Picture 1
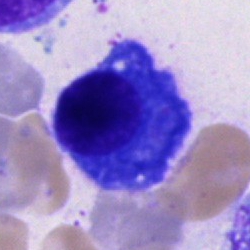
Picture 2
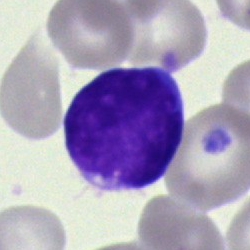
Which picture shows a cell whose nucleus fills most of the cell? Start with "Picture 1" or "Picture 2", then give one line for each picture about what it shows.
Picture 2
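What picture 1 shows: The cytoplasm is plentiful and extends well beyond the nucleus on the right side.
What picture 2 shows: The nucleus fills almost the whole cell, leaving only a very thin rim of cytoplasm.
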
